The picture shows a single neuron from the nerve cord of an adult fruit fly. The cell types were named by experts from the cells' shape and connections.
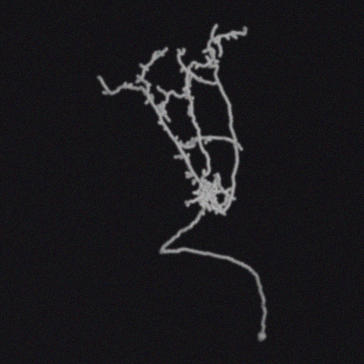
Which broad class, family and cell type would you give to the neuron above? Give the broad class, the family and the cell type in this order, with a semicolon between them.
nerve-cord intrinsic neuron; hemilineage 06A; IN06A048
